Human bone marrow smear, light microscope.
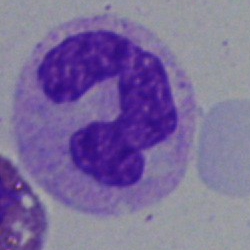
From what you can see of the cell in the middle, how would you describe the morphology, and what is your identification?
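Looking at the nucleus, I see a single curved band bent into a C, its open side facing left. The chromatin is coarse and clumped, staining dark purple. Around it the cytoplasm is abundant and pale pinkish-lilac, and I can make out fine, faint granules in it. So this is a band neutrophil.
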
